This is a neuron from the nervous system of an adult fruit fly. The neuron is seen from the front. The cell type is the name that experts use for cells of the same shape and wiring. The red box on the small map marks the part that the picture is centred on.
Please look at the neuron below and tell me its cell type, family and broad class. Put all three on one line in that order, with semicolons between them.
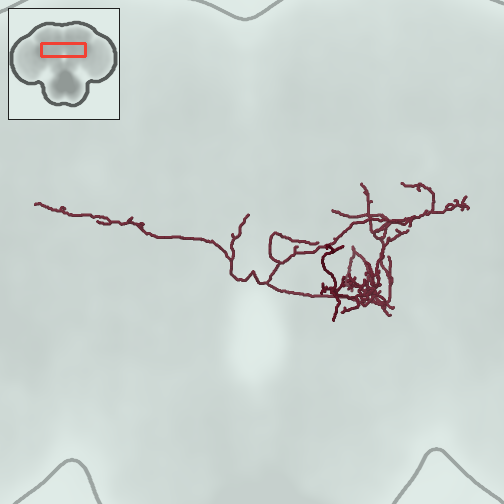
PS270; hemilineage DM6_ventral; central-brain intrinsic neuron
